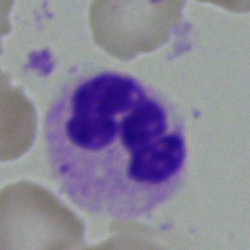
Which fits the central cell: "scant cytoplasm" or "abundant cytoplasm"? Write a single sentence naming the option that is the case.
Its nucleus is set within plentiful cytoplasm.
